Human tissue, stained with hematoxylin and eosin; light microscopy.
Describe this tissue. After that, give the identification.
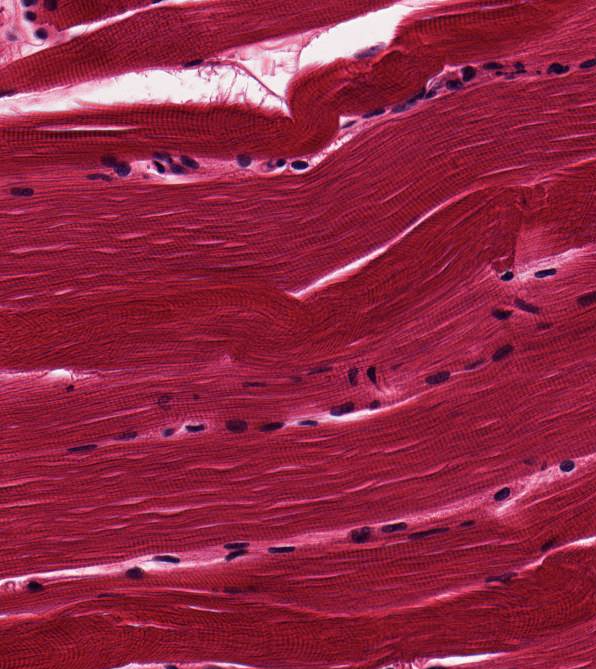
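Across the whole field, long parallel muscle fibres run roughly horizontally. Their cytoplasm stains a deep pink-red throughout. See how the nuclei sit at the edges of the fibres, not in their centres; they are dark, elongated ovals lying along the fibre length. This is skeletal muscle.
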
